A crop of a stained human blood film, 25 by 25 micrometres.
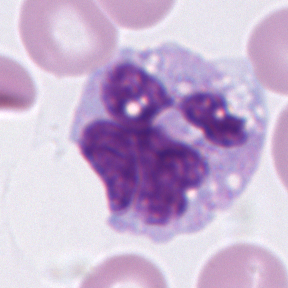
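Monocyte, the cell in the middle, about 17 micrometres across. The nucleus appears as 2 separate pieces filling about 50% of the cell's area: the larger, irregular piece, with deep folds and notches, lies in the left and lower part, and the smaller piece sits at the upper right. The cytoplasm is pale lilac-grey, with several small clear vacuoles scattered through the cell, most of them toward the upper right.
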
